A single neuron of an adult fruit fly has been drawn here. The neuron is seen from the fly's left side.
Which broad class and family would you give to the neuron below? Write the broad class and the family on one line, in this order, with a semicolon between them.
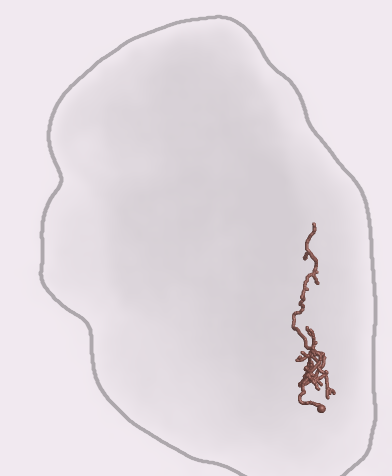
central-brain intrinsic neuron; hemilineage LB19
